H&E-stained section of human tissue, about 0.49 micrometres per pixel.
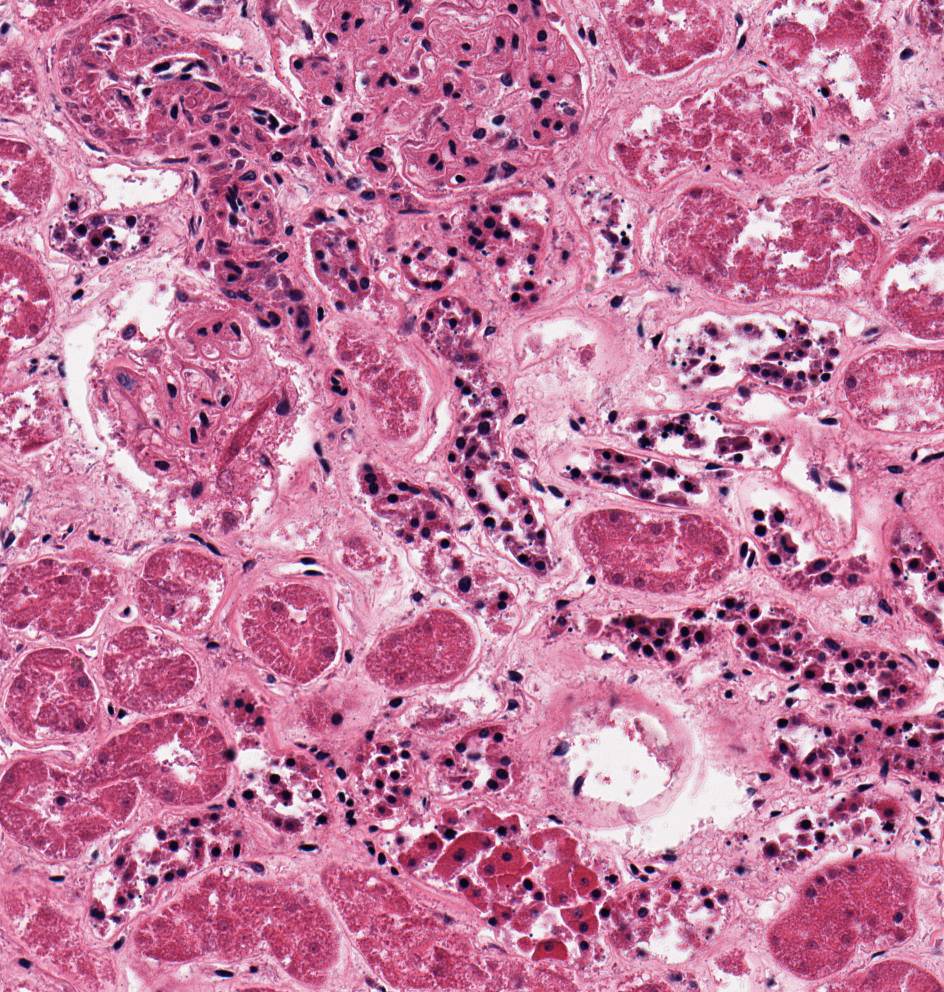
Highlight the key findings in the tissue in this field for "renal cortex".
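Fits renal cortex: closely packed round to oval tubular profiles, separated only by narrow strips of stroma.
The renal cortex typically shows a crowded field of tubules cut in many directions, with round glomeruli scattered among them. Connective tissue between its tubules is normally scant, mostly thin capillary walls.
One glomerulus, with a clear space around its tuft, lies at the left, just above the middle. Also present: clusters of small, dark, round nuclei lying loose in several tubular lumina across the centre and right. Near the bottom centre, a group of cells has deep red, glassy cytoplasm, brighter than that of the surrounding tubules.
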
